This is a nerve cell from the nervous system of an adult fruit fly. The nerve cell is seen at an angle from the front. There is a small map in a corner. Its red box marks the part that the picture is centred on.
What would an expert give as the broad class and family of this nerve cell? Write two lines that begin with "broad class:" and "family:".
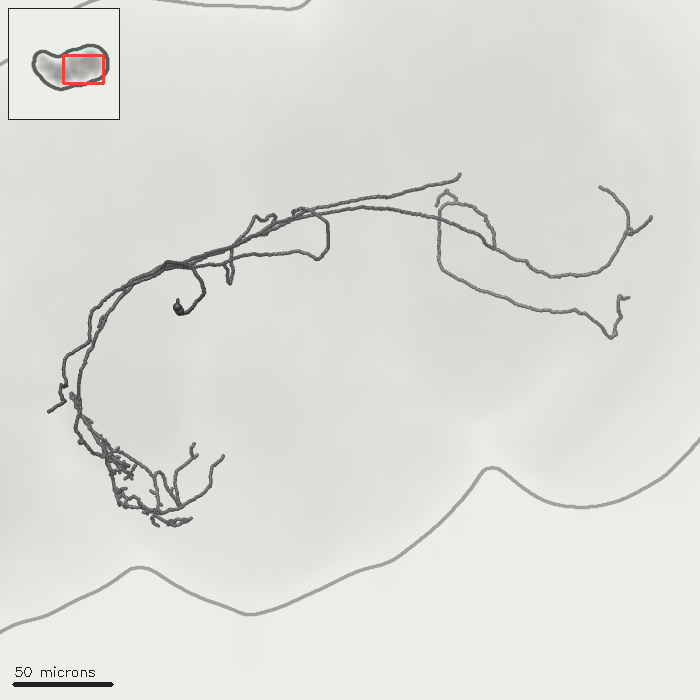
broad class: visual centrifugal neuron
family: hemilineage VLPa2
